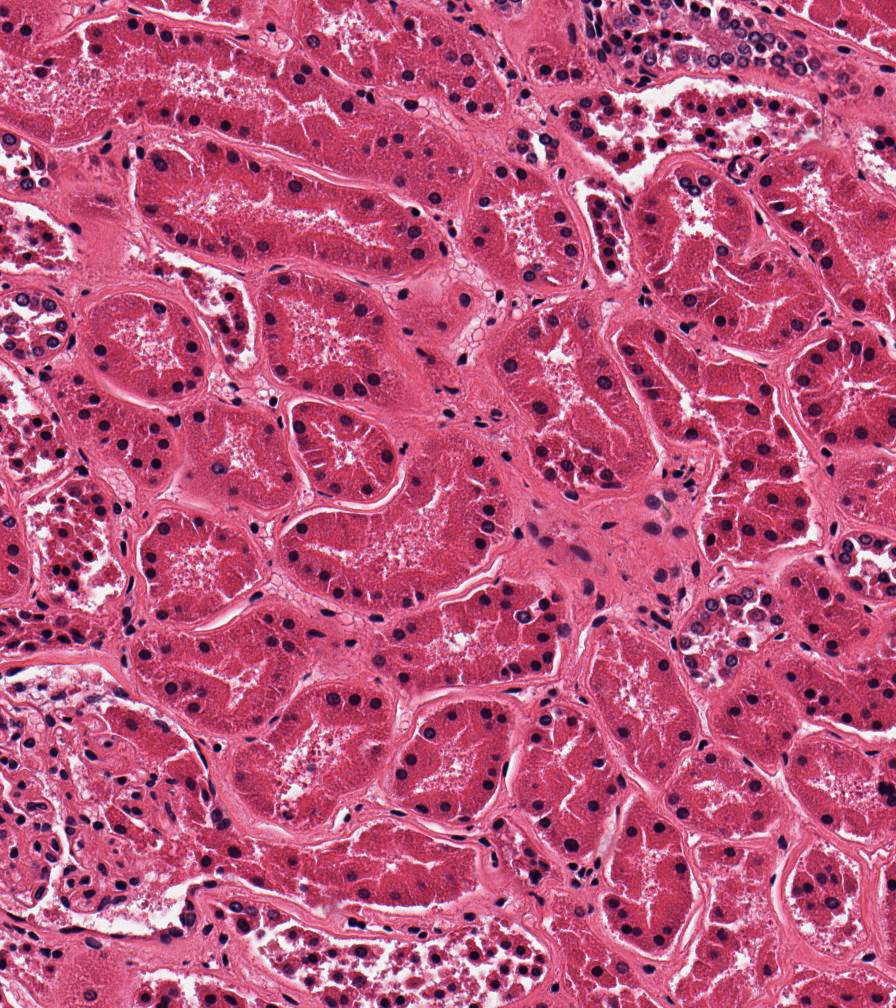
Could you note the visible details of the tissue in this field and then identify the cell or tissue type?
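Most tubules here are lined by a single layer of cuboidal to low columnar cells with abundant, deeply eosinophilic cytoplasm. Each lining cell has one round, dark nucleus placed toward its base. The lumina are narrow and irregular, holding fluffy pale pink material. Between the tubules, a thin interstitium carries scattered spindle-shaped nuclei, slightly more of them near the centre. This is renal cortex.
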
